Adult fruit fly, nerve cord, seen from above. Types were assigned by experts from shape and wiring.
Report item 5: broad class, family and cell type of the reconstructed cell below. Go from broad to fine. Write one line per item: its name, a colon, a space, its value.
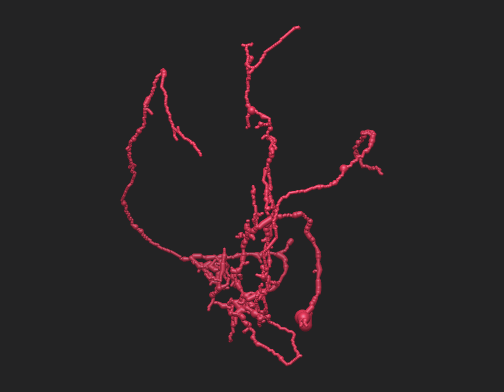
broad class: motor neuron of the nerve cord
family: MNad
cell type: MNad03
